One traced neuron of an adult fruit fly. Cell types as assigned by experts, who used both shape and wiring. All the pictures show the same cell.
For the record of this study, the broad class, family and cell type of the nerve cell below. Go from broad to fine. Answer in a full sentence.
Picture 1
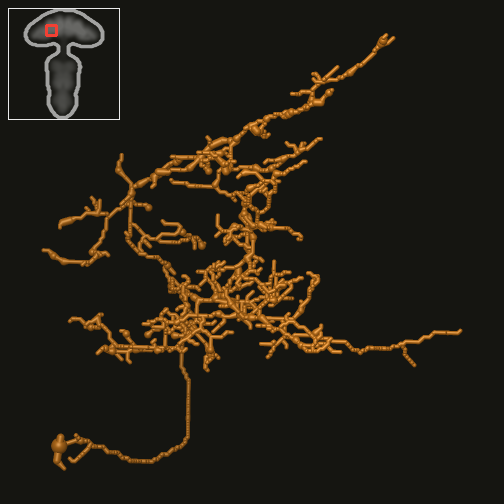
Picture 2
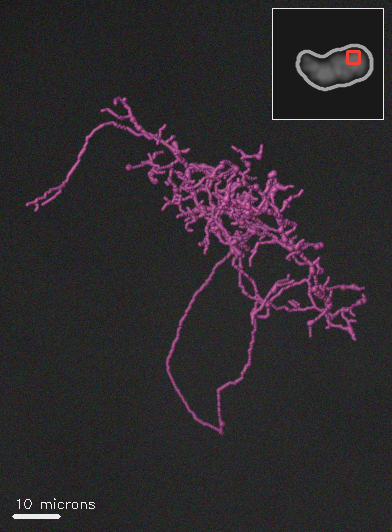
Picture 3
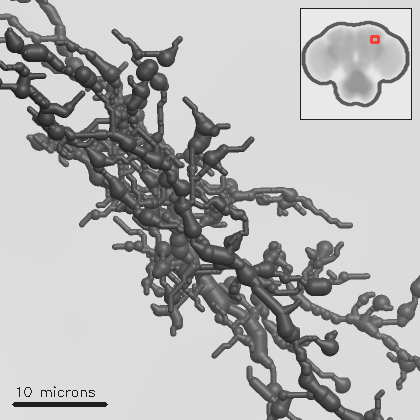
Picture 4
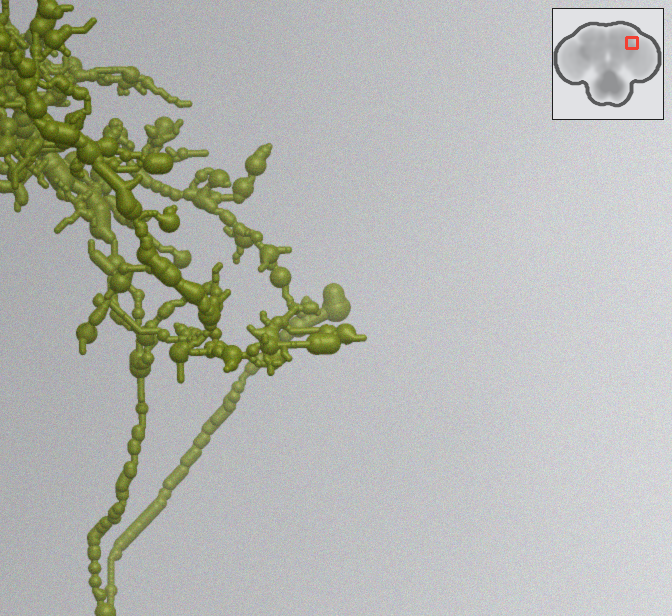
A central-brain intrinsic neuron of hemilineage VPNp&v1_posterior, type LHPV2a1_a.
